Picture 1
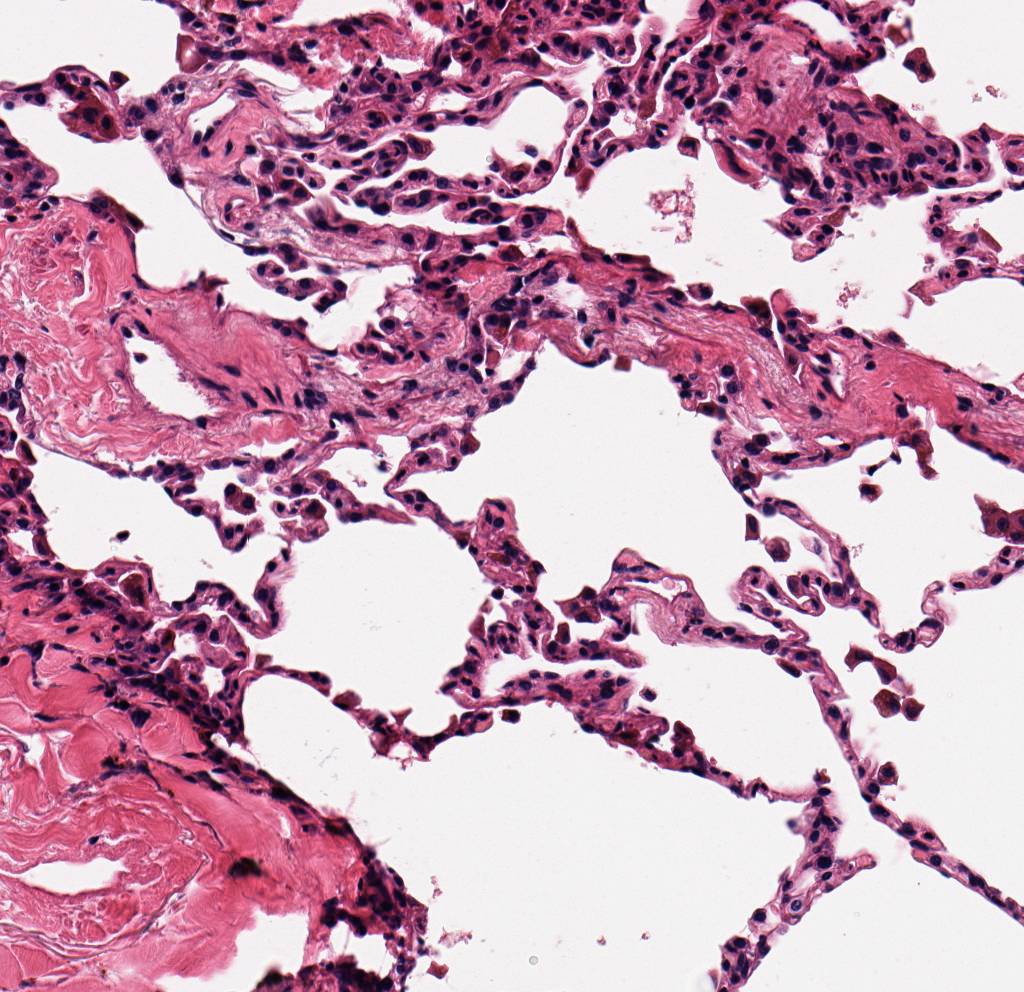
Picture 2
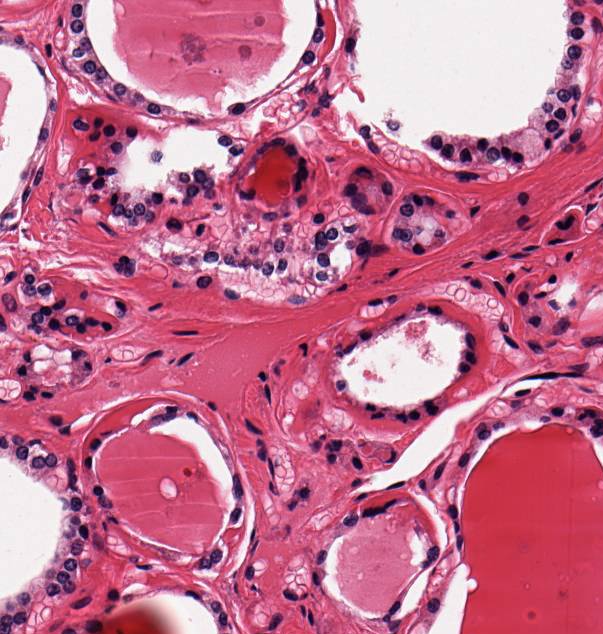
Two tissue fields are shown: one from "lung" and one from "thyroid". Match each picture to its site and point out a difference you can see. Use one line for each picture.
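The field in picture 1 comes from the lung. No glands are present in the field.
The field in picture 2 comes from the thyroid. The field is made up of rounded follicles of varying size separated by strands of fibrous stroma.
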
